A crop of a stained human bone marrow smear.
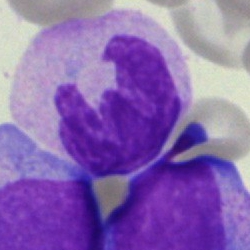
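Monocyte at the centre of a stained human bone marrow smear. First, the chromatin stains dark purple and appears fairly dense; second, no nucleolus is seen in the nucleus. Third, the cytoplasm is pale lilac, forms a wide rim around the nucleus and shows no vacuoles.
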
